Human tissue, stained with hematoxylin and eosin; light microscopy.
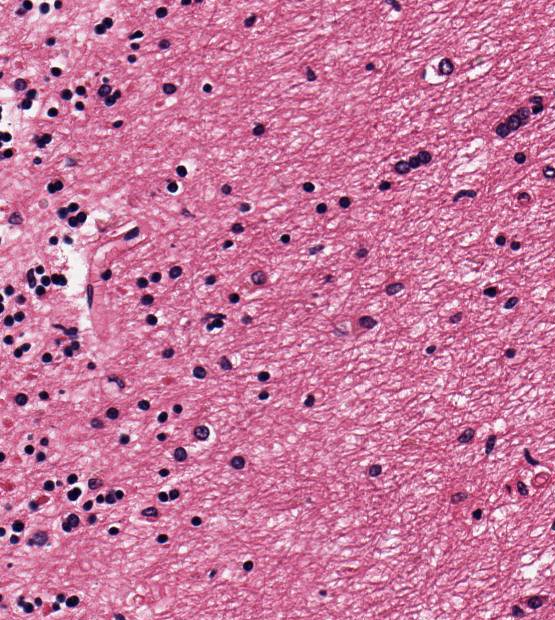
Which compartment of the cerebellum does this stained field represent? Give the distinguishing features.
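The field shows white matter. The whole field is a pink, fine fibrillary meshwork, with no epithelium or glands. Most nuclei are small, round and dark, and many sit within a clear halo.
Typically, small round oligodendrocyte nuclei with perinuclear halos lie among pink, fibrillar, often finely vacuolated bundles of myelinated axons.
Small clear vacuoles are scattered through the pink meshwork. In the upper right, several nuclei lie in a short straight row.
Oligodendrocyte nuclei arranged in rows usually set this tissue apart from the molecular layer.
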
